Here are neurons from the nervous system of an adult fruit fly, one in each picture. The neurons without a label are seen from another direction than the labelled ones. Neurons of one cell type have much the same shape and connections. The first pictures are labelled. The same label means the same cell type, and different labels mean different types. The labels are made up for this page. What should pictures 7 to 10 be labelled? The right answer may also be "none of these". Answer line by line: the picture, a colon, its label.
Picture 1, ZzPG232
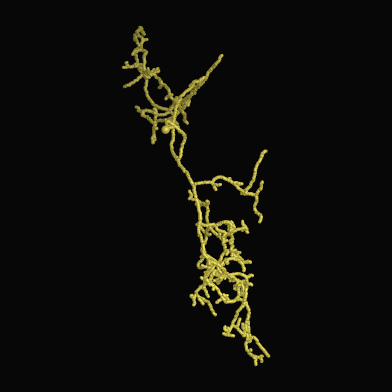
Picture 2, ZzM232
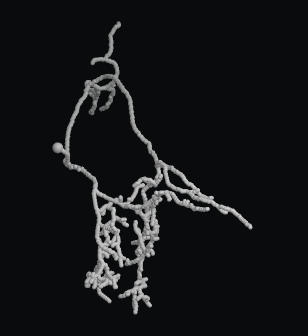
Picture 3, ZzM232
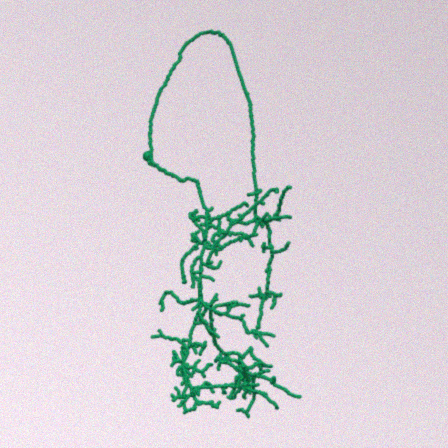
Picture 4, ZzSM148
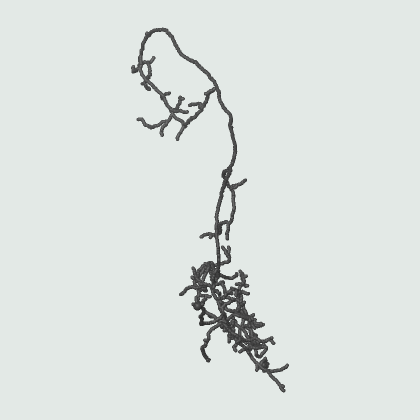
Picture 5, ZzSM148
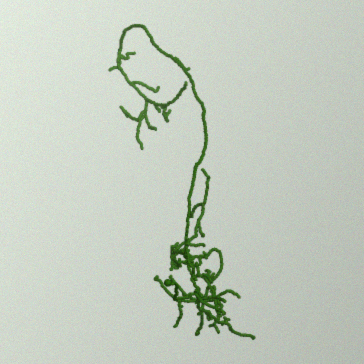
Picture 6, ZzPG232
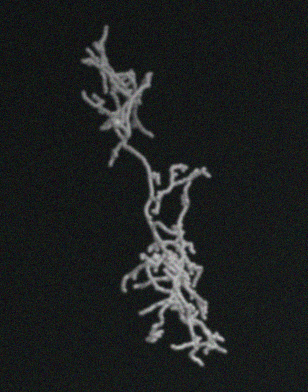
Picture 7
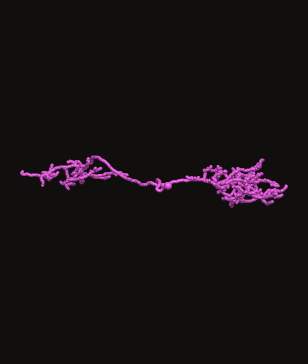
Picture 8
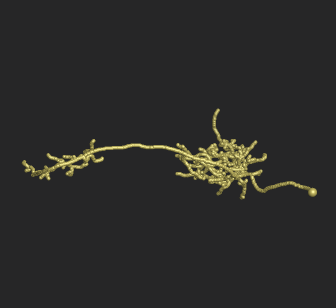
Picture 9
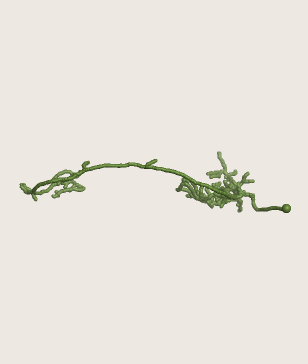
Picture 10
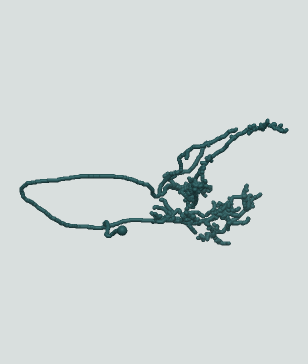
7: ZzPG232
8: ZzSM148
9: ZzSM148
10: ZzM232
